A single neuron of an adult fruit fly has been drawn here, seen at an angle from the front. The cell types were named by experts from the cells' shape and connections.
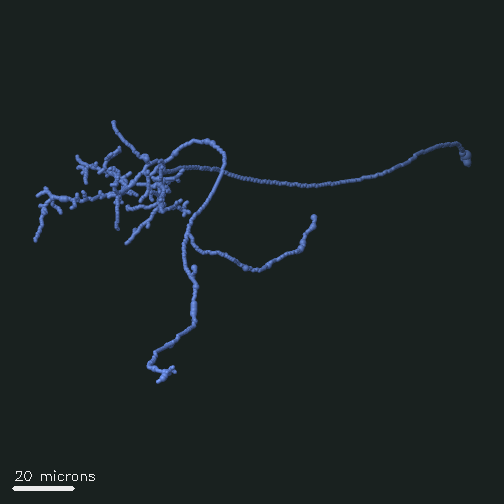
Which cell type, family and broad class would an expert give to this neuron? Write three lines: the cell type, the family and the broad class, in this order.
IN06A124
hemilineage 06A
nerve-cord intrinsic neuron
